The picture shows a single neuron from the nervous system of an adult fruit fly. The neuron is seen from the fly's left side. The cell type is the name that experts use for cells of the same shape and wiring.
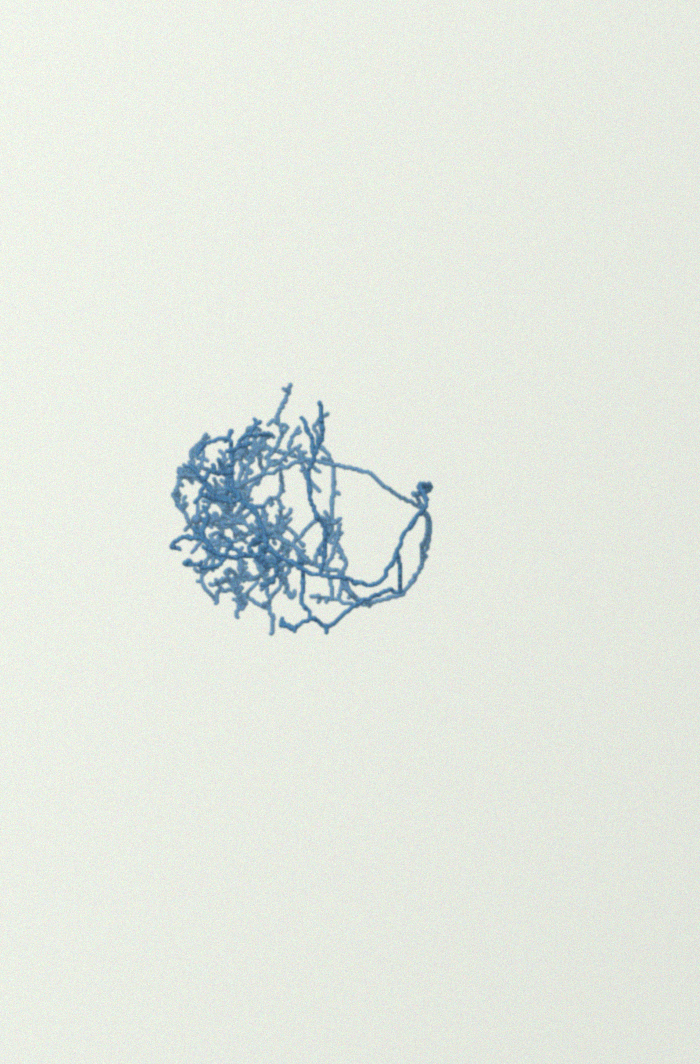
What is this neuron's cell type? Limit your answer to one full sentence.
This neuron is assigned to the cell type AVLP204.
